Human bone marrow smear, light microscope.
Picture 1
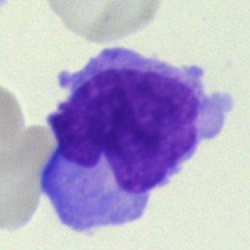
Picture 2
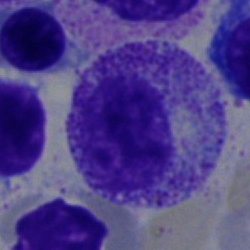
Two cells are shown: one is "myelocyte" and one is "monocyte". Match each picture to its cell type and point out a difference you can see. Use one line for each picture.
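Picture 1 shows a monocyte: No distinct granules are visible in the cytoplasm.
Picture 2 shows a myelocyte: Many purple granules fill the cytoplasm.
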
